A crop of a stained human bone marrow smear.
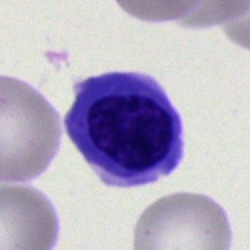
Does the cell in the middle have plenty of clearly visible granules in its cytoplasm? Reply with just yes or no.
No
